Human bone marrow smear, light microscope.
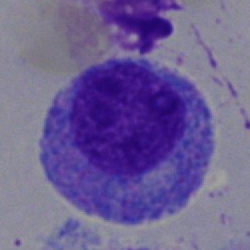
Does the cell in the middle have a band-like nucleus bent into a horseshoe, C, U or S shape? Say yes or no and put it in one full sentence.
No, the nucleus takes the form of a single compact round or oval mass.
